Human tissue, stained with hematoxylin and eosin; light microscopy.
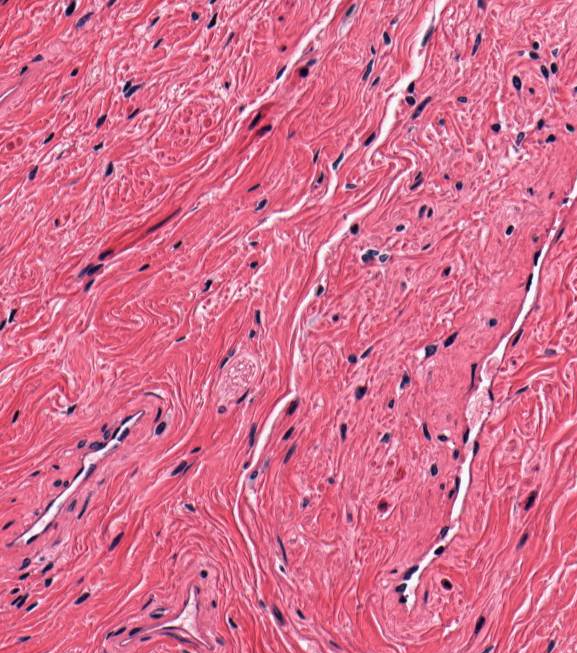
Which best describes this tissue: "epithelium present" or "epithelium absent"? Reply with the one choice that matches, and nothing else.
Epithelium absent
